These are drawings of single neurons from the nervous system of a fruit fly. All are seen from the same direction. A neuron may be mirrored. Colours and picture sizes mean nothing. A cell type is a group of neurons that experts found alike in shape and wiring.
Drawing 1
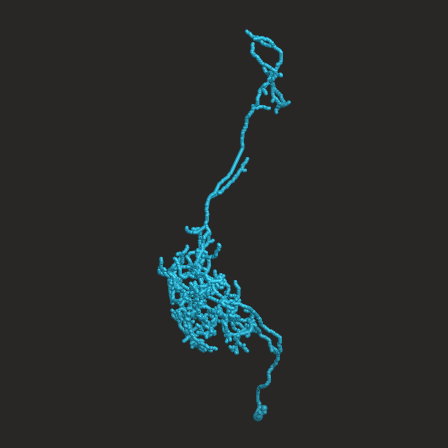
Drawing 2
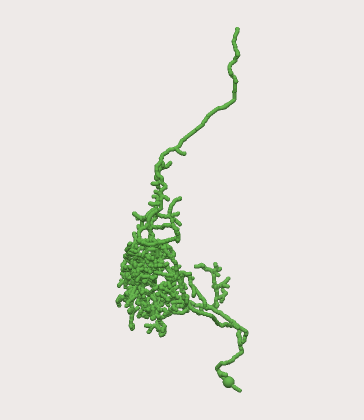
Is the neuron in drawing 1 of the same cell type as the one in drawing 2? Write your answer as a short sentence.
They are of the same cell type.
